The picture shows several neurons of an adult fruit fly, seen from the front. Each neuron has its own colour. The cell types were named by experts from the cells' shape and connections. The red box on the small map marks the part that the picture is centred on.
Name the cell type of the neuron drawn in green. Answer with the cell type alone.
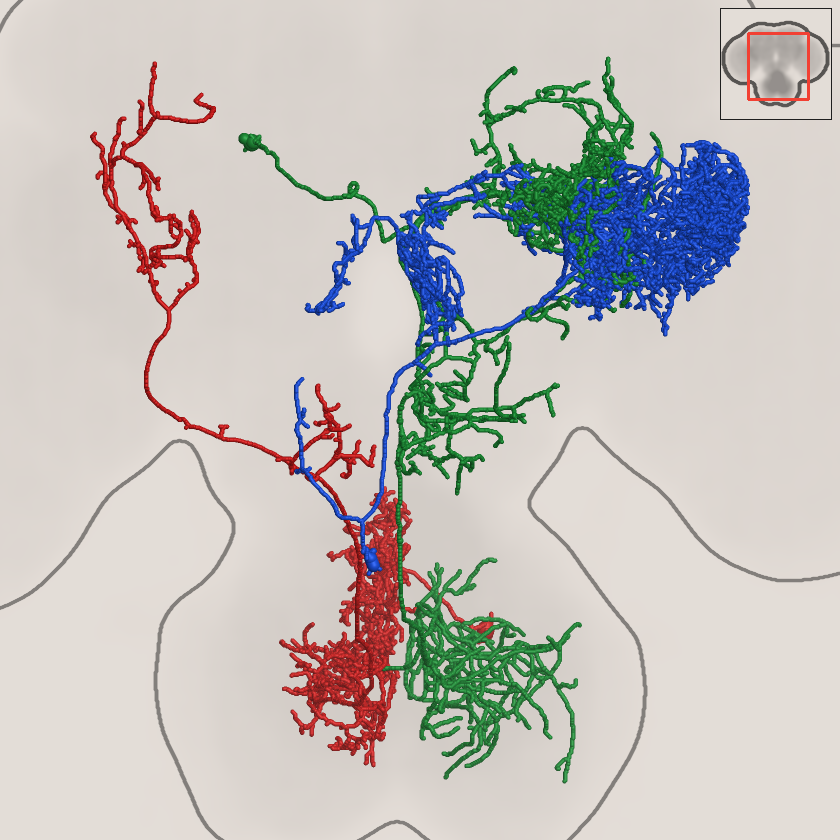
DNp34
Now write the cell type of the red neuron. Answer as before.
ANXXX050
